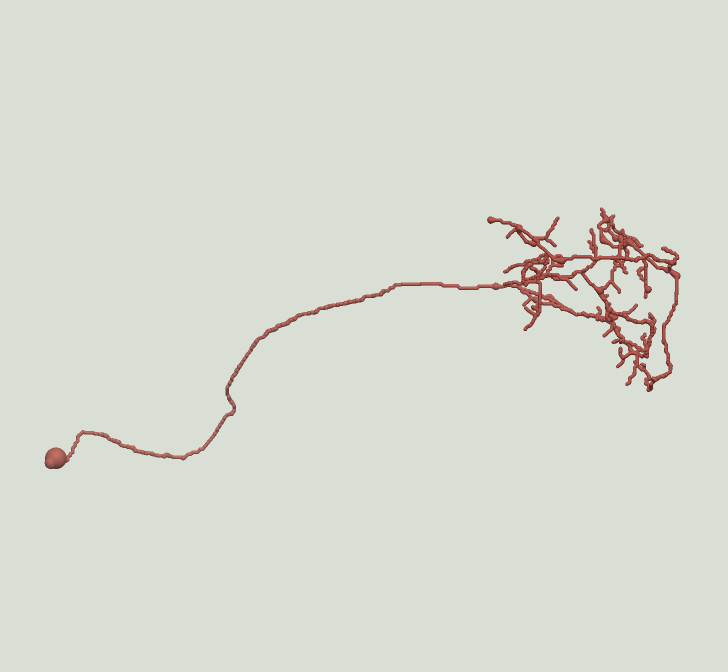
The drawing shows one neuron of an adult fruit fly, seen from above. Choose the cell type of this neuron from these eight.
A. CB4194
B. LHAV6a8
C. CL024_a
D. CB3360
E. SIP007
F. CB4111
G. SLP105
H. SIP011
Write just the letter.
G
